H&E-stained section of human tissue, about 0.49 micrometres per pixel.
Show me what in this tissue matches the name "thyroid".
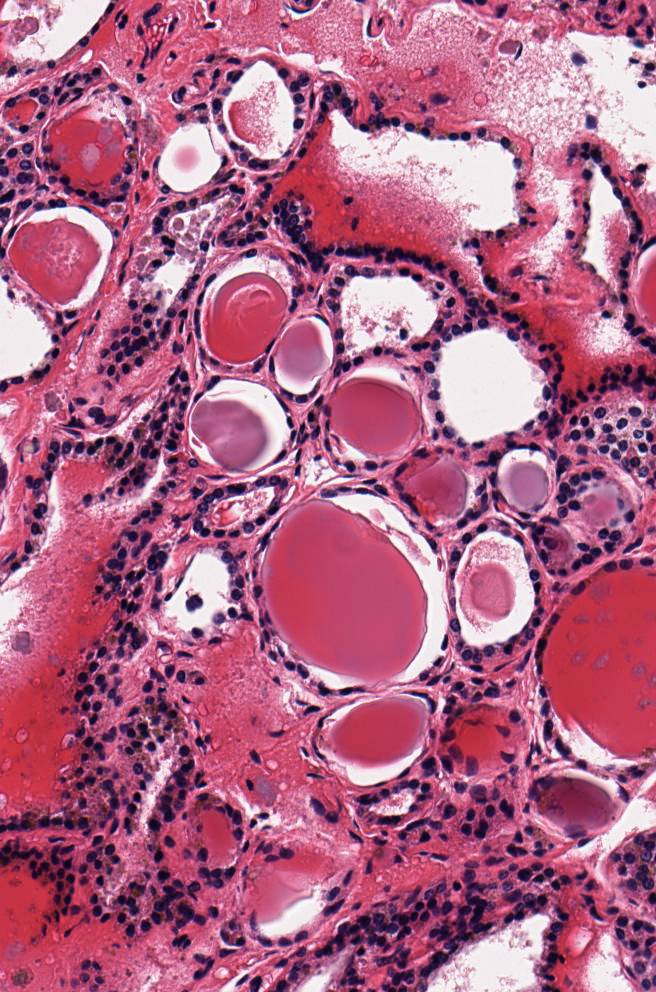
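Goes with thyroid: each follicle lined by a single layer of flattened to cuboidal epithelial cells.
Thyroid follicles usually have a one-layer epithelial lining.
Most follicles hold homogeneous pink eosinophilic colloid; epithelial nuclei small, round, darkly stained.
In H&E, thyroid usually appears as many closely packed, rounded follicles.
Does not go: broad areas of pink amorphous material separate follicle groups, especially upper and left field.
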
